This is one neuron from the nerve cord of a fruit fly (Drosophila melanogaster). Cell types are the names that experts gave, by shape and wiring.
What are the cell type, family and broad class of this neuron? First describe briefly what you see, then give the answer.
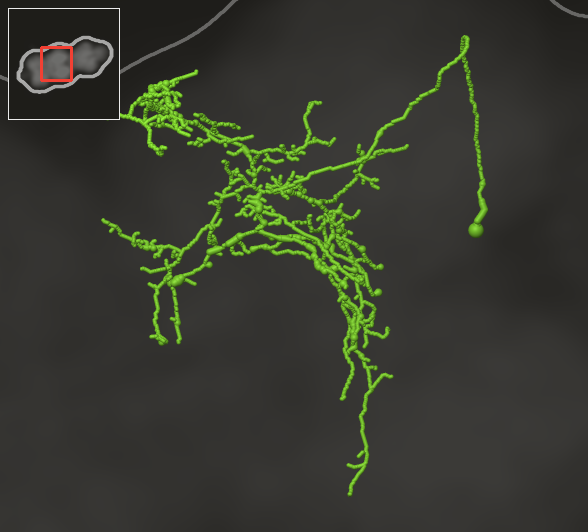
Dozens of branch ends can be seen. In this view it is about as wide as it is tall. The cell type is IN11B015. The family is hemilineage 11B. This is a nerve-cord intrinsic neuron.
